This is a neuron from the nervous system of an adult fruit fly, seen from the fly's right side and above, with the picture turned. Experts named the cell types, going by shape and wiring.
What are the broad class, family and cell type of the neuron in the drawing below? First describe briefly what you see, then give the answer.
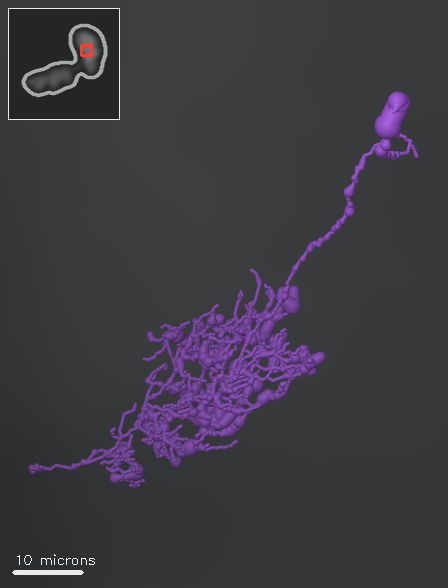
The cell body can be seen at the upper right of the picture. From left to right in the picture it spans about 55 microns. The picture shows dozens of branch ends. Its broad class is optic-lobe intrinsic neuron. The family is Dm. The cell type is Dm4.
